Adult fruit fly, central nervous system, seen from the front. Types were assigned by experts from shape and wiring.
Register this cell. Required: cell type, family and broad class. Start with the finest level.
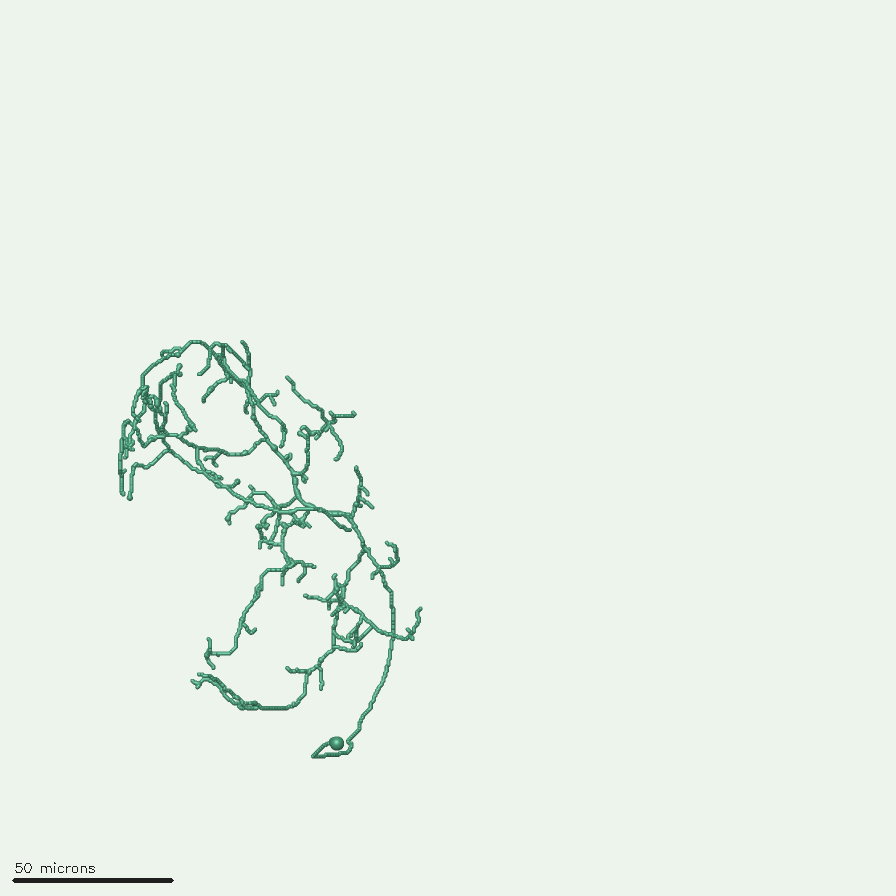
IN04B106; hemilineage 04B; nerve-cord intrinsic neuron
